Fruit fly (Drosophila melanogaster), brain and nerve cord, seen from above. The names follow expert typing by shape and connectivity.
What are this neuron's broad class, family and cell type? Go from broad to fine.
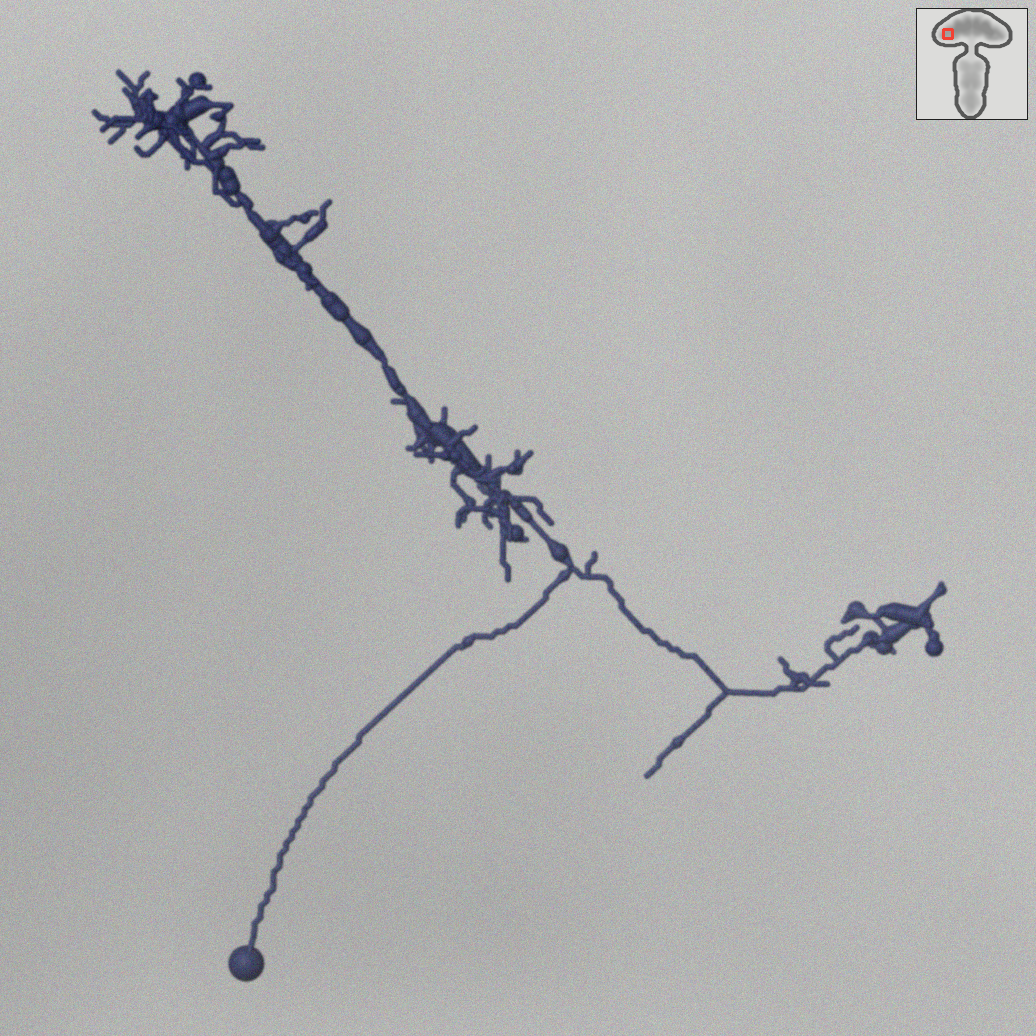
optic-lobe intrinsic neuron; T; T2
